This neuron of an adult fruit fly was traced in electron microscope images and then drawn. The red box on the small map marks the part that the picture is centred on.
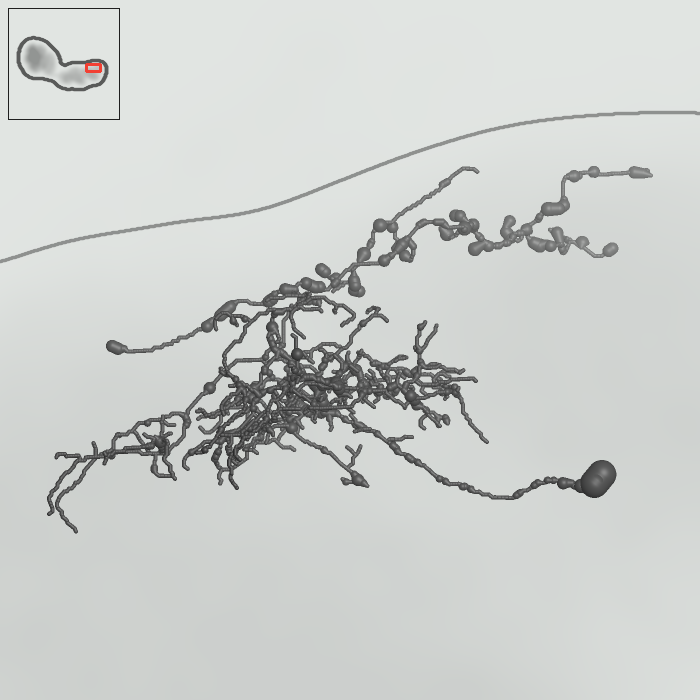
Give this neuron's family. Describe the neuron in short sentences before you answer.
In this view it is wider than it is tall. Its broad class is nerve-cord intrinsic neuron. The family is hemilineage 06B.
